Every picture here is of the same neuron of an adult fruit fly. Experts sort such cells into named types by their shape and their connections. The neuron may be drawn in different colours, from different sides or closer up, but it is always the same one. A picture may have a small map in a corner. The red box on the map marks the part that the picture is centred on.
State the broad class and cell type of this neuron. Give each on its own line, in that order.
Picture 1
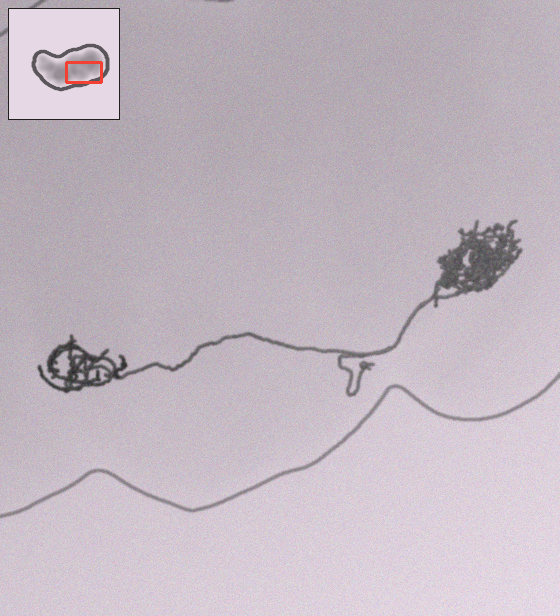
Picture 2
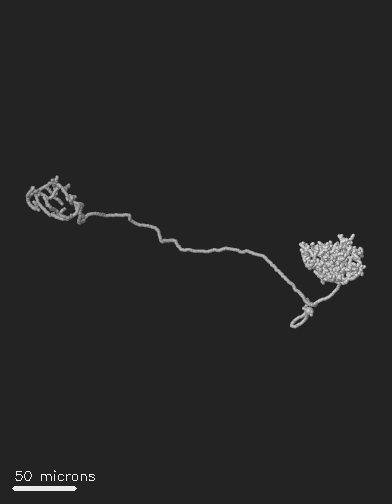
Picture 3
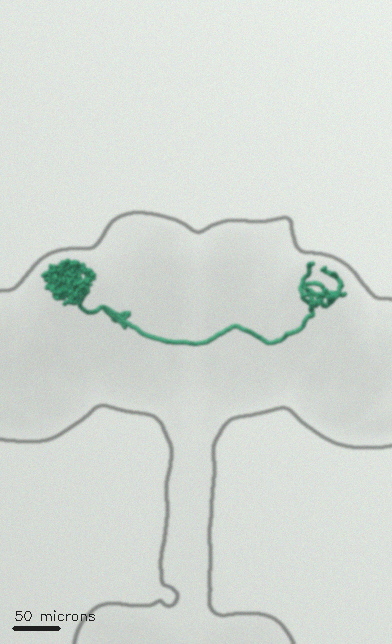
central-brain intrinsic neuron
AVLP612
